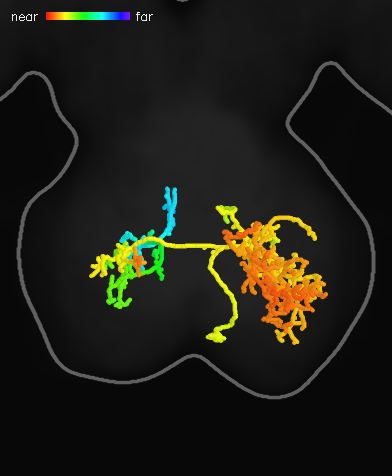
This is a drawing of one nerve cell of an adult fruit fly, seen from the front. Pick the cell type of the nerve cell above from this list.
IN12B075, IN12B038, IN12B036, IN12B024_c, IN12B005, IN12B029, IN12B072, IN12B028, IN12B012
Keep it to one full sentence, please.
Belonging to the cell type IN12B005 is this nerve cell.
